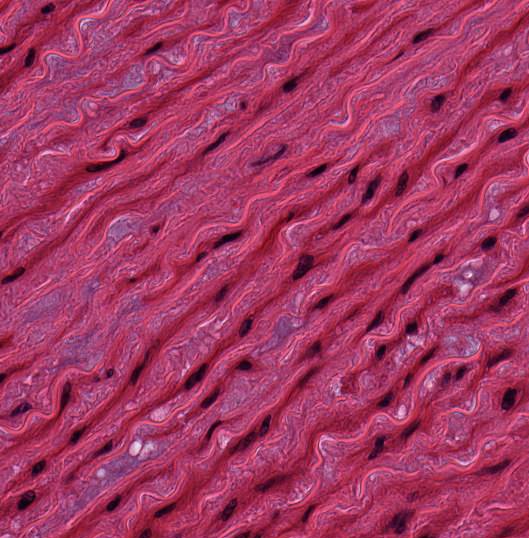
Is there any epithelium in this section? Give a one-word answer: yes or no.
No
